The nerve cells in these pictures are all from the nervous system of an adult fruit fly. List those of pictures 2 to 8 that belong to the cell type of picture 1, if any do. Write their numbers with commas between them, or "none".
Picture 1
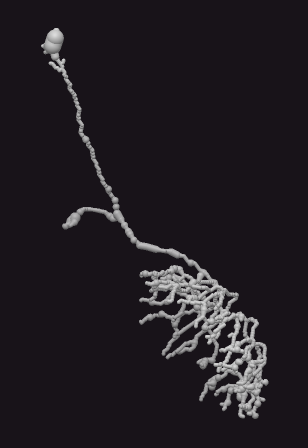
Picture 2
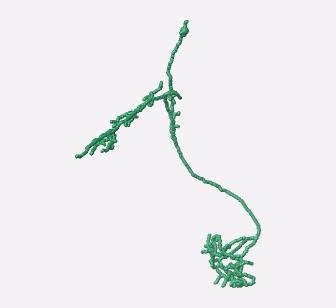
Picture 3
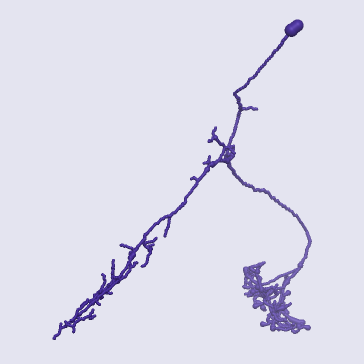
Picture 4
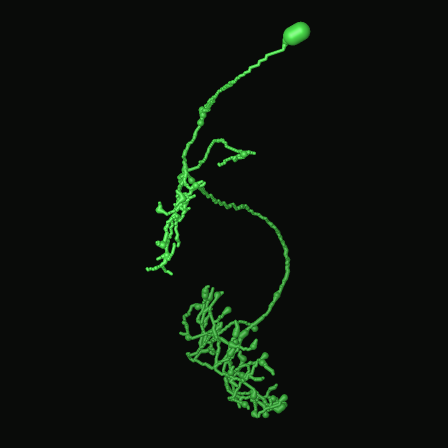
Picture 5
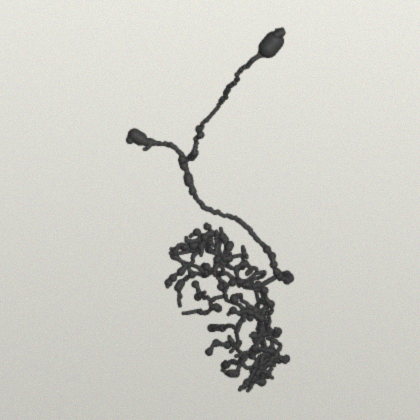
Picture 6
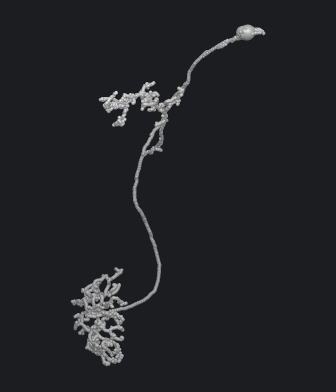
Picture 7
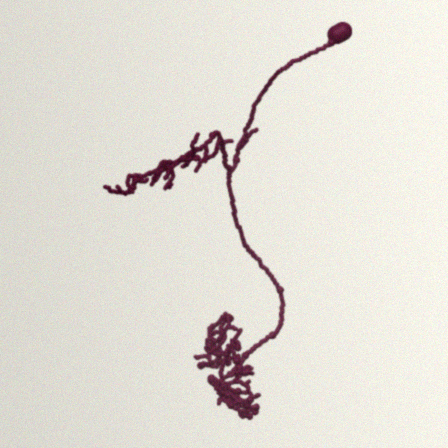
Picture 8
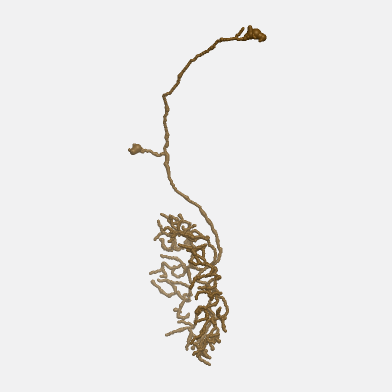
5, 8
